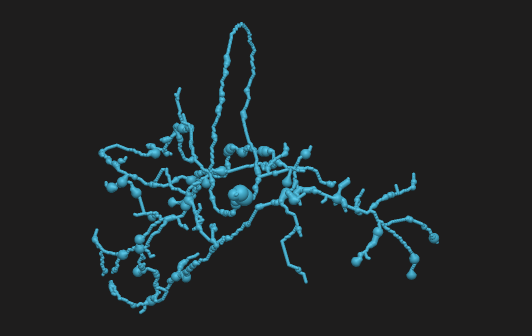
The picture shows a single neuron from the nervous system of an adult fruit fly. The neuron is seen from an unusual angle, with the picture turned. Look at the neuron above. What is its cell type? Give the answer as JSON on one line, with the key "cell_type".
{"cell_type": "CB3729"}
